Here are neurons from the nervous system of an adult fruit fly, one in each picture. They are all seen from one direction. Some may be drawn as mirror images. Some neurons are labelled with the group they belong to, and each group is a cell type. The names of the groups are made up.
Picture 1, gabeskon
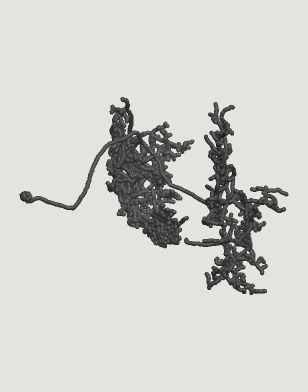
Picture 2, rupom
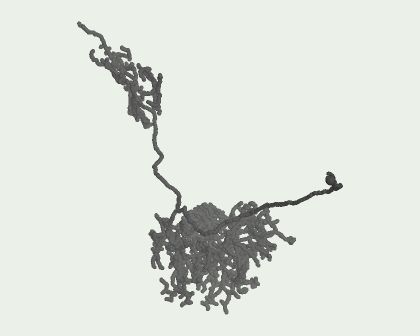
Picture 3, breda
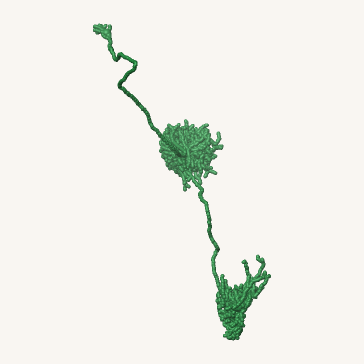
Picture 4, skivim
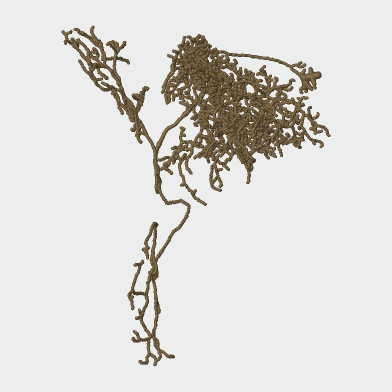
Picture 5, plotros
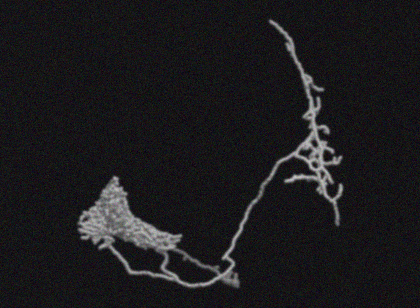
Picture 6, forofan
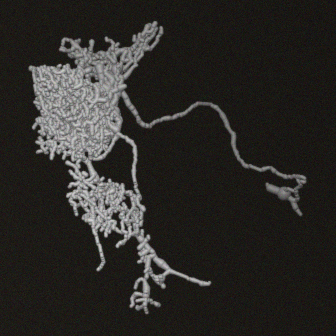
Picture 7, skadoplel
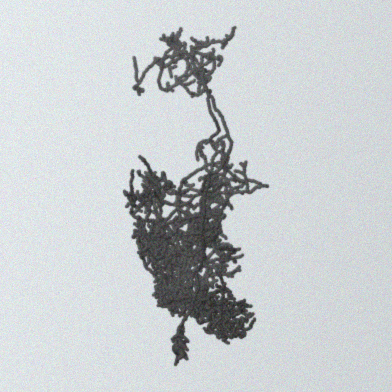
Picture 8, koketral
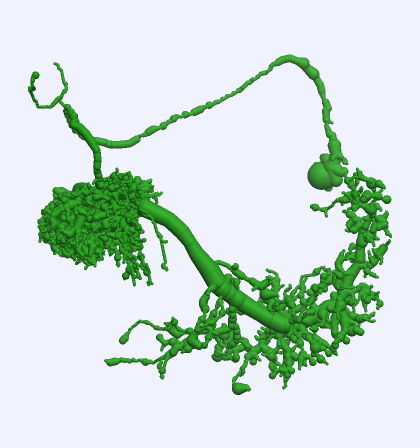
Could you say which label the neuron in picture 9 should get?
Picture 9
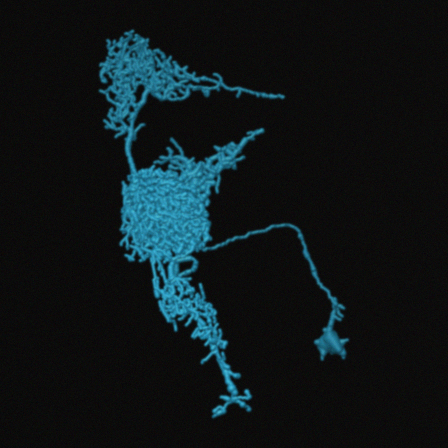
forofan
